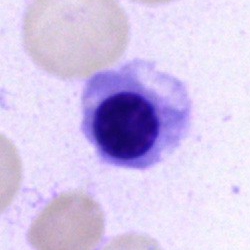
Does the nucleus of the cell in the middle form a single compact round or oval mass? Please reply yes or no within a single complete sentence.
Yes, its nucleus forms a single compact round or oval shape.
